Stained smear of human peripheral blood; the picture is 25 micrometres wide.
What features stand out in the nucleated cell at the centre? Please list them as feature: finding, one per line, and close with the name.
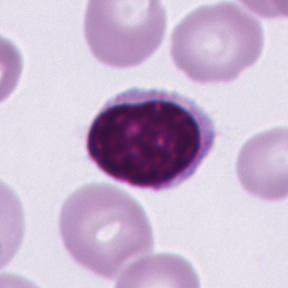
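Cell size: about 11 by 9 micrometres.
Nucleus size: about 10 by 8 micrometres.
Nucleus shape: oval in outline.
Cytoplasm: a narrow rim only, pale bluish lavender.
Chromatin: dark purple, coarsely clumped.
Top edge: finely ragged rather than smooth.
Name: large granular lymphocyte.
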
